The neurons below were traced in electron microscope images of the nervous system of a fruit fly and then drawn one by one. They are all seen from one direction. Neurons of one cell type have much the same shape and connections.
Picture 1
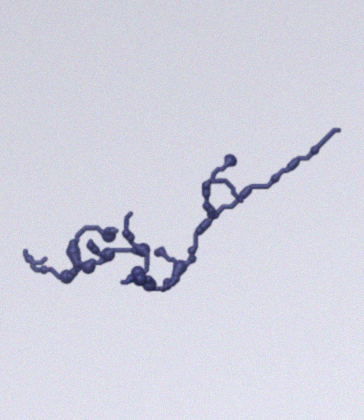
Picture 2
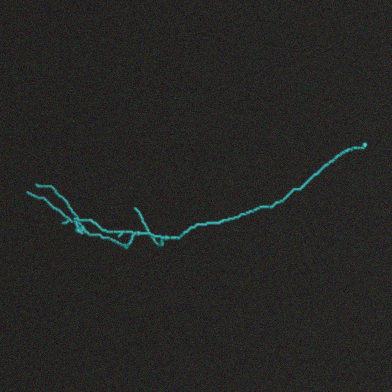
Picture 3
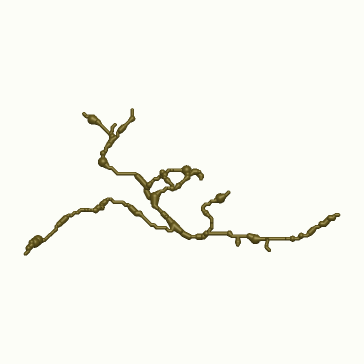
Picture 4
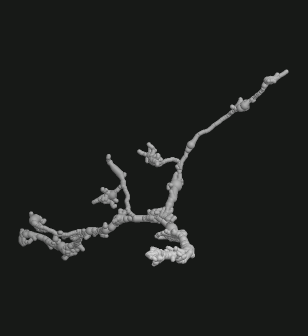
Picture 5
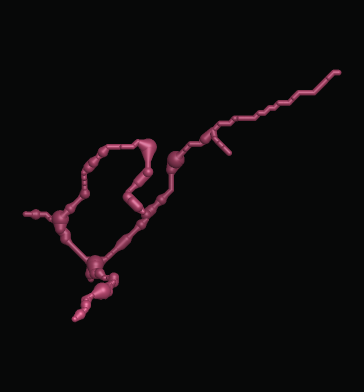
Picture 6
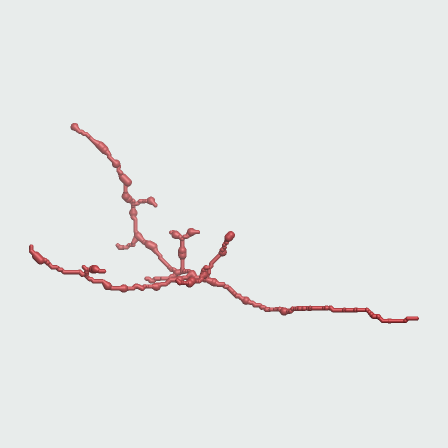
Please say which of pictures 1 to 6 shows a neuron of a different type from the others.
Picture 2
